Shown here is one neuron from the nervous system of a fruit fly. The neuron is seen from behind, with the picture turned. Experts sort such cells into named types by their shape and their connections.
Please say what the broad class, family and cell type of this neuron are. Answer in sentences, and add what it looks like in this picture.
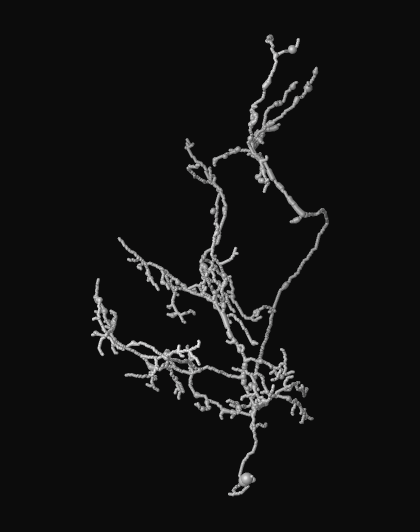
This is a nerve-cord intrinsic neuron. The family is hemilineage 06B. It is of cell type IN06B059. The picture shows dozens of branch ends. In this view it is taller than it is wide.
